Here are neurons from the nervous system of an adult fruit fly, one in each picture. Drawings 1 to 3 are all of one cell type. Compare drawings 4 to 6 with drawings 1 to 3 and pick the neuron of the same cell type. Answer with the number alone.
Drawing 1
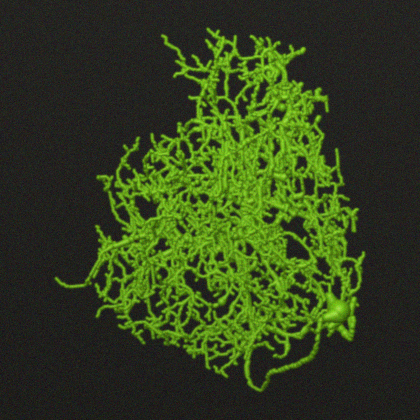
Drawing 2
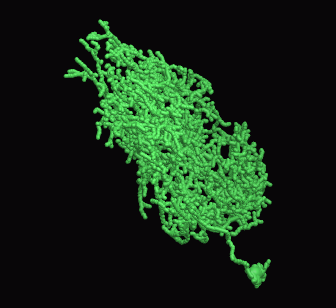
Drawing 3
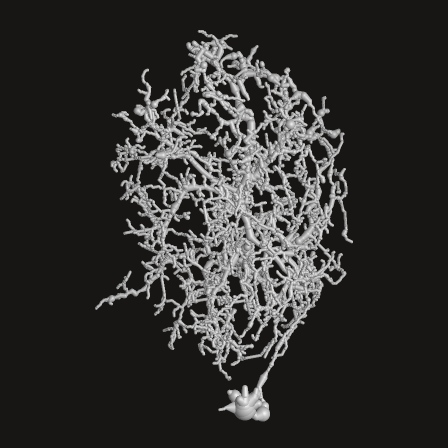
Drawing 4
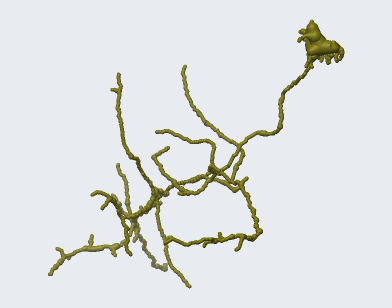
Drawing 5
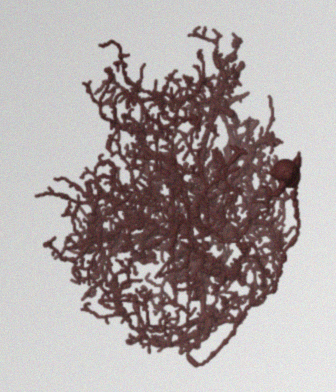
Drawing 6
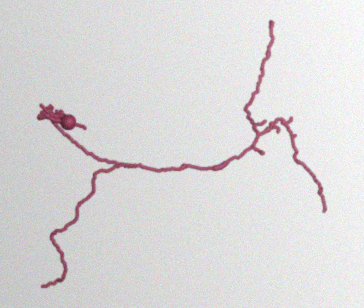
5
